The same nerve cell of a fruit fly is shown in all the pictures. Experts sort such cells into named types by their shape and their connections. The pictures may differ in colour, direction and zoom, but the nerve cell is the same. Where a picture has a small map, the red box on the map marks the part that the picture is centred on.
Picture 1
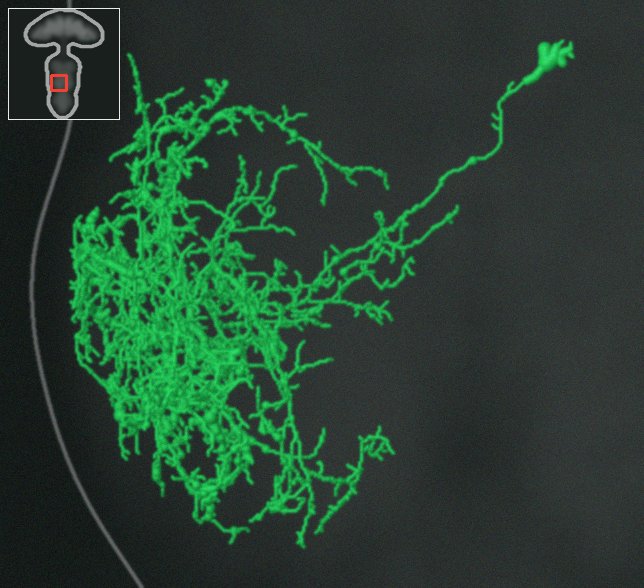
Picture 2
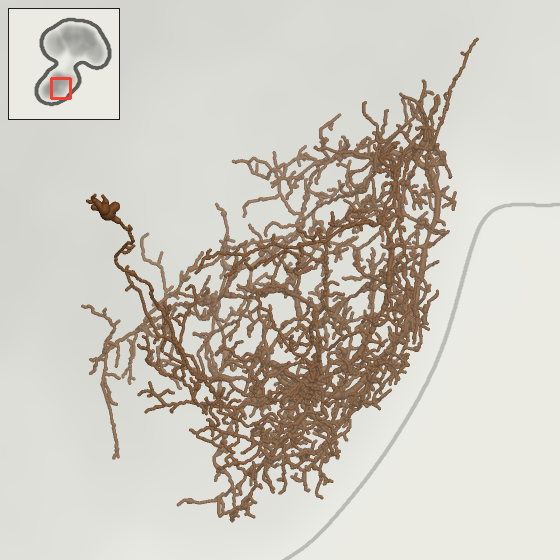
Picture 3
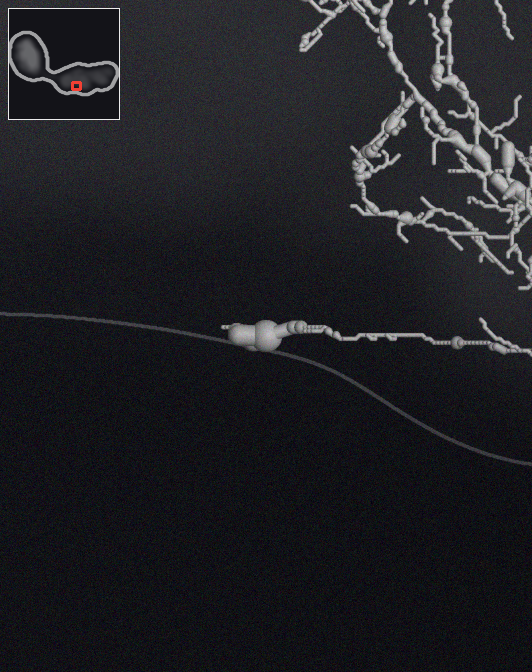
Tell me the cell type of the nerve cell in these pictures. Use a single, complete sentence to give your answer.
As its cell type, this nerve cell has IN13B012.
